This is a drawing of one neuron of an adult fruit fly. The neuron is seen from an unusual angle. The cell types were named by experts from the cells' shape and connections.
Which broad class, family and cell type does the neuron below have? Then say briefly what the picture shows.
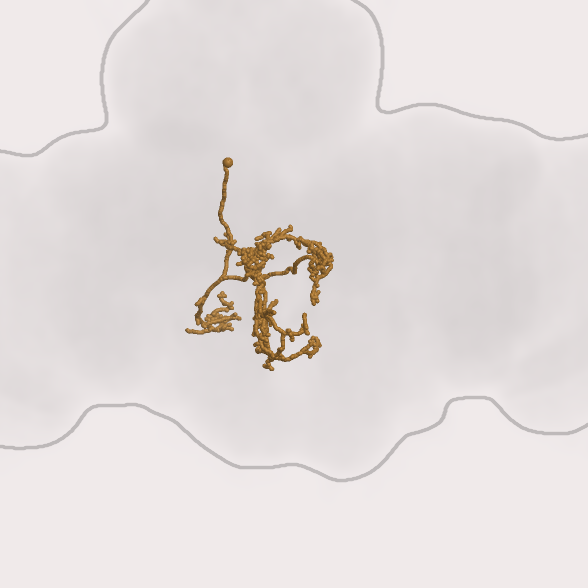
Its broad class is central-brain intrinsic neuron. Its family is hemilineage DM6_central1. It is of cell type PS249. The cell body can be seen at the top of the picture. In this view it is taller than it is wide.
